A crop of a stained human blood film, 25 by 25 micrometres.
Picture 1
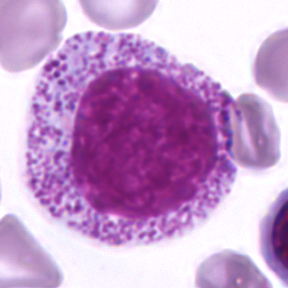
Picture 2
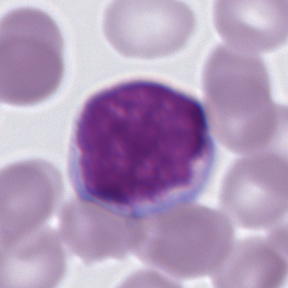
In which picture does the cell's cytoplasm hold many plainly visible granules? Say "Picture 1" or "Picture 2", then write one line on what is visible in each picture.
Picture 1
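Picture 1: The cytoplasm is densely filled with purple granules.
Picture 2: No granules are visible in the cytoplasm.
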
